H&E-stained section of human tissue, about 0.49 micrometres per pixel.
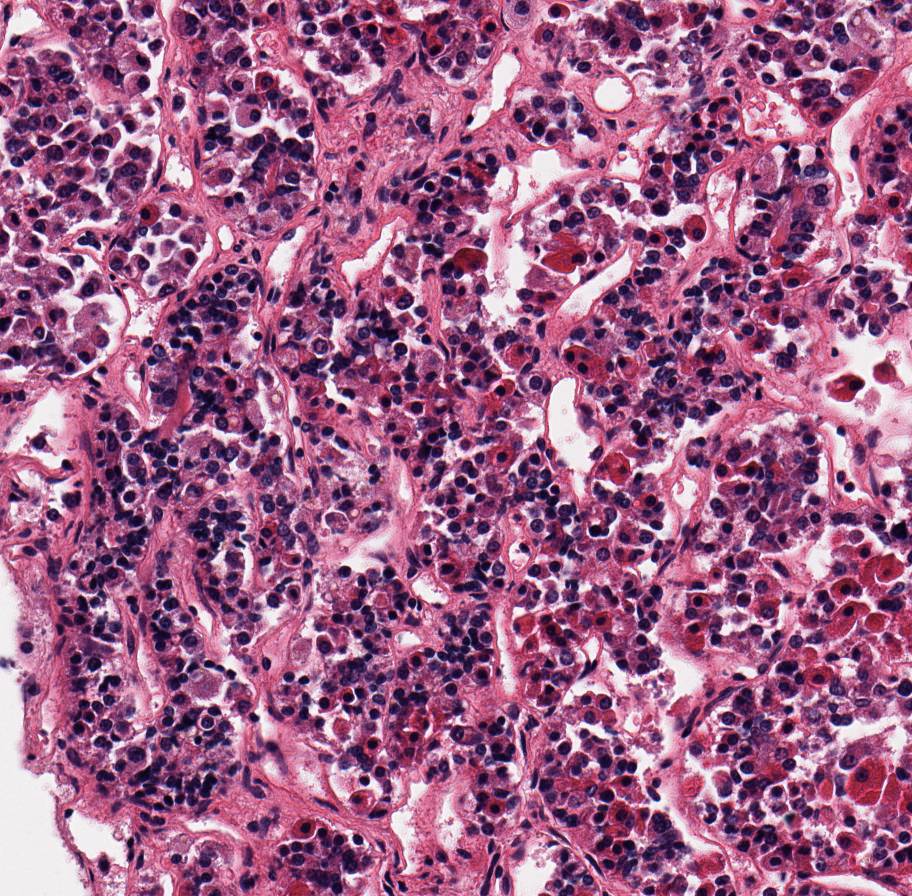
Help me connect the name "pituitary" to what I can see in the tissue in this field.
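This is pituitary, and across the whole field its cells sit in small nests, each one marked off by thin pink fibrous septa. Thin-walled capillary channels thread their way between those nests. None of the nests forms a glandular lumen. At the lower left edge the tissue simply stops, and blank background shows beyond it.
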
